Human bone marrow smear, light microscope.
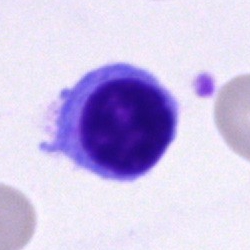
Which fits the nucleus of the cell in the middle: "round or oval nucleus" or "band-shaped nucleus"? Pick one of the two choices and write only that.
Round or oval nucleus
